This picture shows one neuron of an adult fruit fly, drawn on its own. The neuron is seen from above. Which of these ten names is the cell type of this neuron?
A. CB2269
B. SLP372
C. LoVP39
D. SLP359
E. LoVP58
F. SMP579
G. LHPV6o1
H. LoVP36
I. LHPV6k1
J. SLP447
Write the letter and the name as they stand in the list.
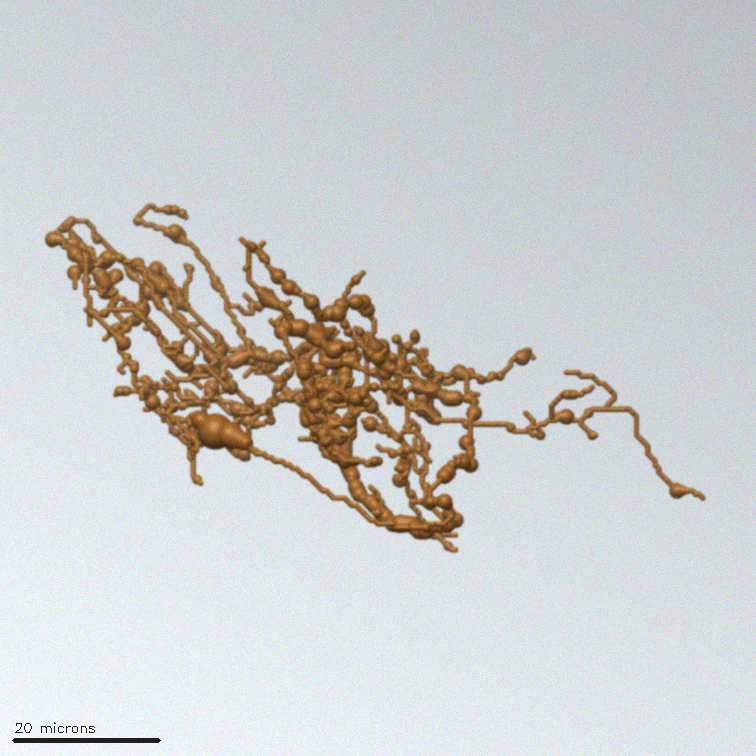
H. LoVP36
